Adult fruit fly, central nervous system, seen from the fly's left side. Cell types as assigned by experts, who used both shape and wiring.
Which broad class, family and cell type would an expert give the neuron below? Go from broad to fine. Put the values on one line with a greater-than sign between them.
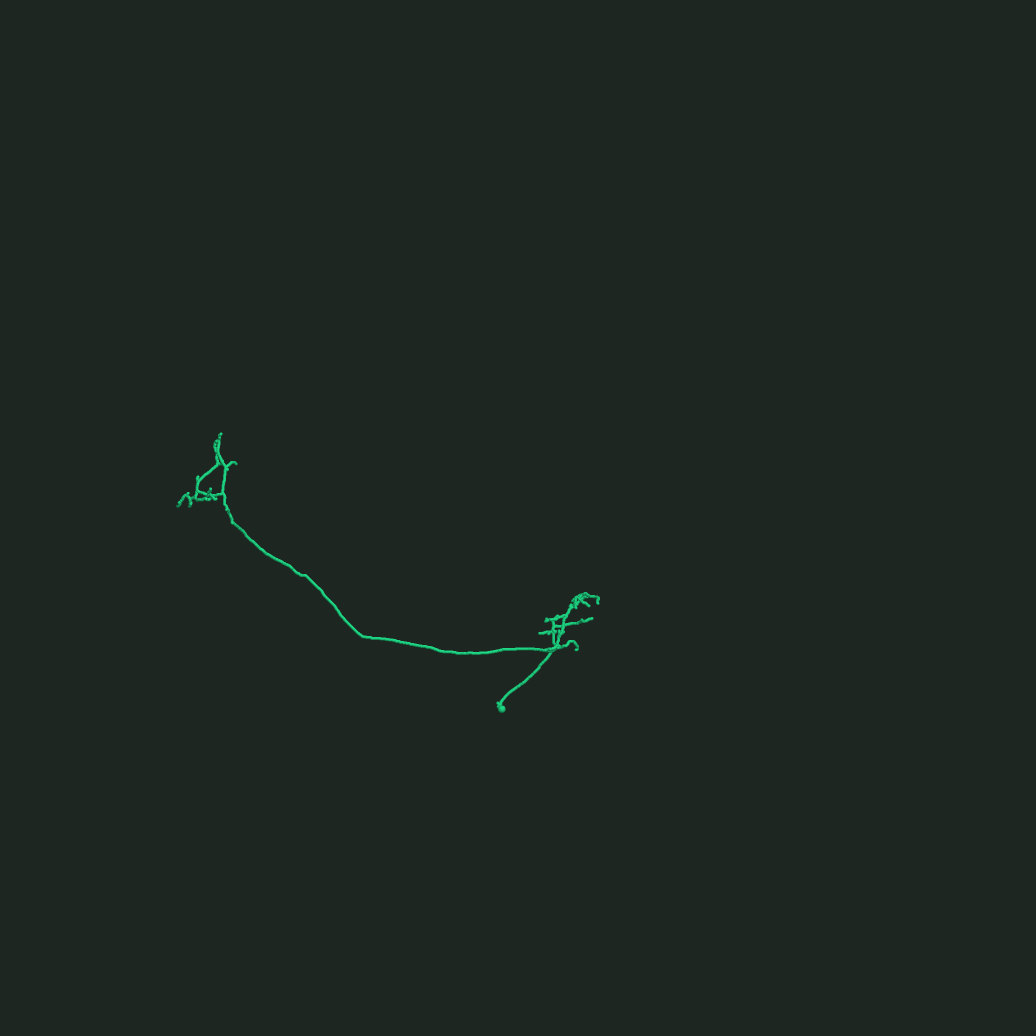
ascending neuron > hemilineage 07B > AN07B101_a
